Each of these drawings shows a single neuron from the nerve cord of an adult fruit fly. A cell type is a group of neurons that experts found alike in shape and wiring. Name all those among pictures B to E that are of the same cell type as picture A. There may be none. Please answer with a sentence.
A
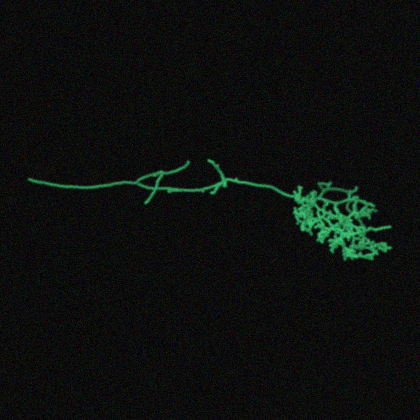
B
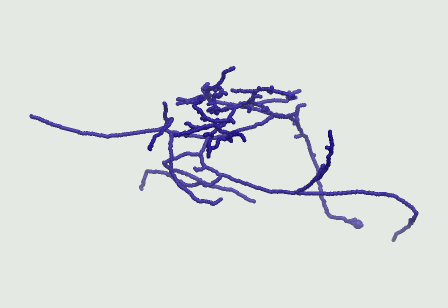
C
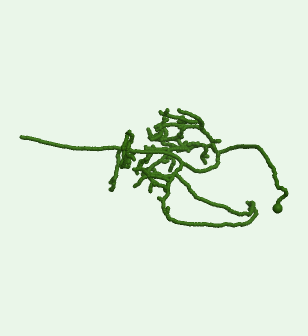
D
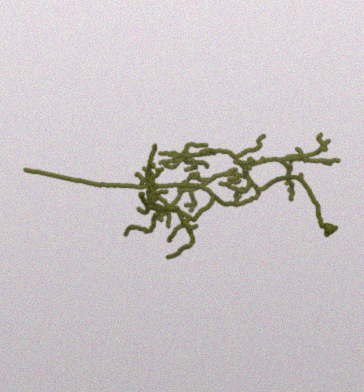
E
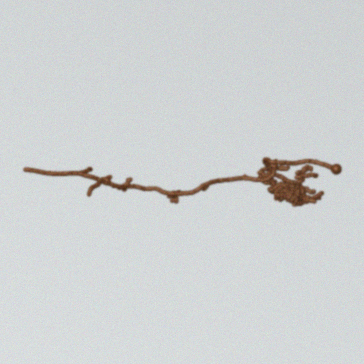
Picture E is of the same cell type.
